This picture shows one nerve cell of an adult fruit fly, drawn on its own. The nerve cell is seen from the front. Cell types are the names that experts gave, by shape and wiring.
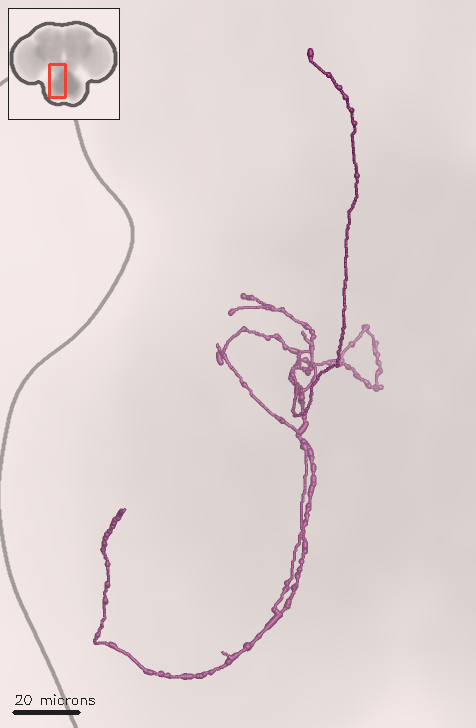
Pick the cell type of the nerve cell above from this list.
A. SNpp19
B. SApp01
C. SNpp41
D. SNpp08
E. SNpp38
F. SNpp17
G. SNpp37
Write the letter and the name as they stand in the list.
A. SNpp19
